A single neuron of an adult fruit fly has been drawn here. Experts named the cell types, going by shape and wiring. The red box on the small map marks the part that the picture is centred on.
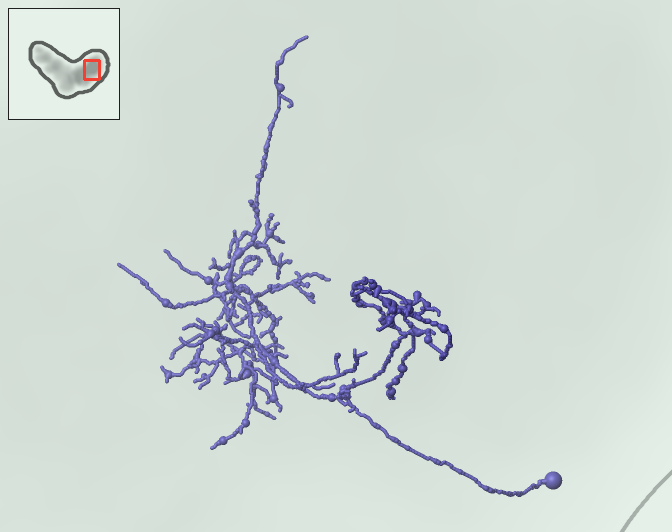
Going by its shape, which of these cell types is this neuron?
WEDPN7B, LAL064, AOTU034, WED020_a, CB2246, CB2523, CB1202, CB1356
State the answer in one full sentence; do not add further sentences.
By its cell type, the neuron is LAL064.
